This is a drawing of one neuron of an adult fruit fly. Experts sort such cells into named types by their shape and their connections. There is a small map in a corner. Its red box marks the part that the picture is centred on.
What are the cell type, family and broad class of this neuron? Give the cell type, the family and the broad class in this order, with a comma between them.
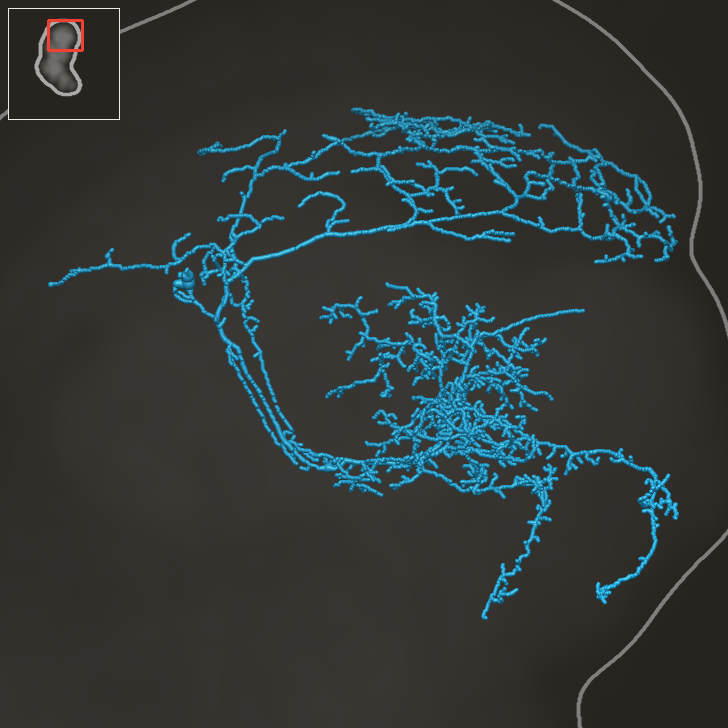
MeVC20, MeVC, visual centrifugal neuron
